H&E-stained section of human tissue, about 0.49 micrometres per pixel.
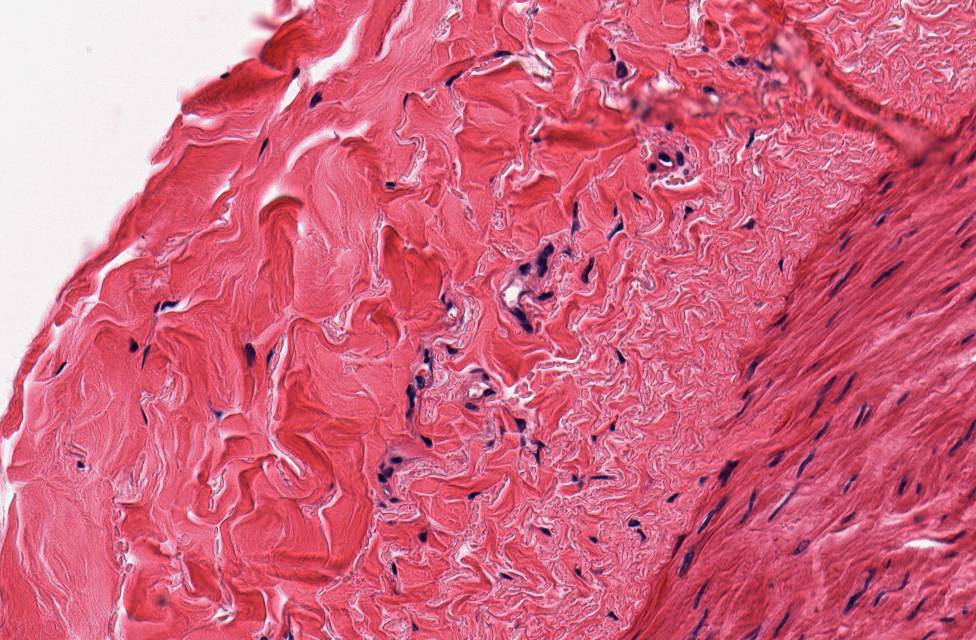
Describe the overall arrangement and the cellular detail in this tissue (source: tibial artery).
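Dense pink fibrous connective tissue fills most of the field. A smooth muscle band along the lower right edge has elongated, cigar-shaped dark nuclei parallel to its fibres. Near the centre lie a few small thin-walled vessels with clustered nuclei. The upper left corner is empty background.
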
